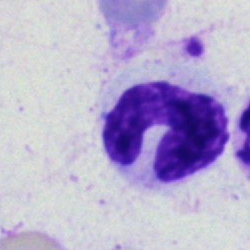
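Band neutrophil, the cell at the centre of this stained marrow smear. Notice that the nuclear curve opens downward, and that no nucleoli show in the nucleus. Its cytoplasm is a pale greyish-lilac, without coarse dark granules.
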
